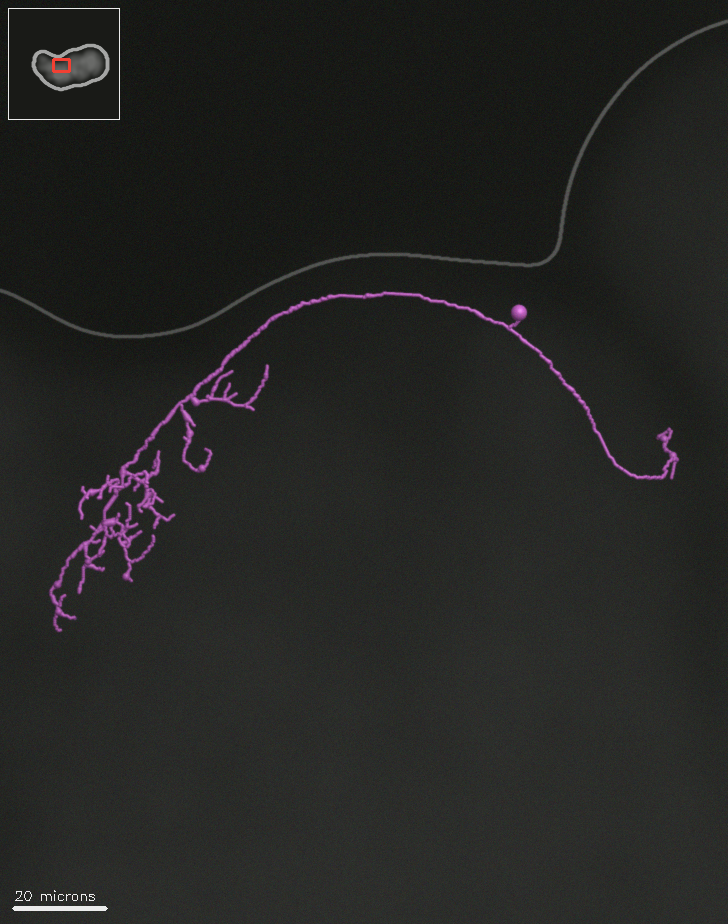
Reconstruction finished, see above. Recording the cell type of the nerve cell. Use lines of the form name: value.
cell type: MeLo6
